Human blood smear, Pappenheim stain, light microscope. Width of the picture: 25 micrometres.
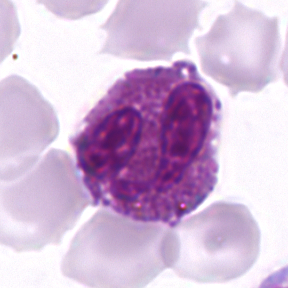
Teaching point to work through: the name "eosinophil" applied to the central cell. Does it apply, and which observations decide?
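Two nuclear lobes lie side by side in the central cell, each elongated from top to bottom, and no nucleoli can be seen in either. The outline is roughly round with a small bump at the top edge, the cell is about 14 micrometres across, and red cells press against it on several sides.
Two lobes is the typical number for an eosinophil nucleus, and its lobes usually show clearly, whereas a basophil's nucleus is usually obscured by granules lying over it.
The two lobes that can be made out here therefore speak for eosinophil and against basophil.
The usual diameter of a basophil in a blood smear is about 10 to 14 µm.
The size is thus no argument against basophil and decides nothing. The name eosinophil fits this cell.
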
